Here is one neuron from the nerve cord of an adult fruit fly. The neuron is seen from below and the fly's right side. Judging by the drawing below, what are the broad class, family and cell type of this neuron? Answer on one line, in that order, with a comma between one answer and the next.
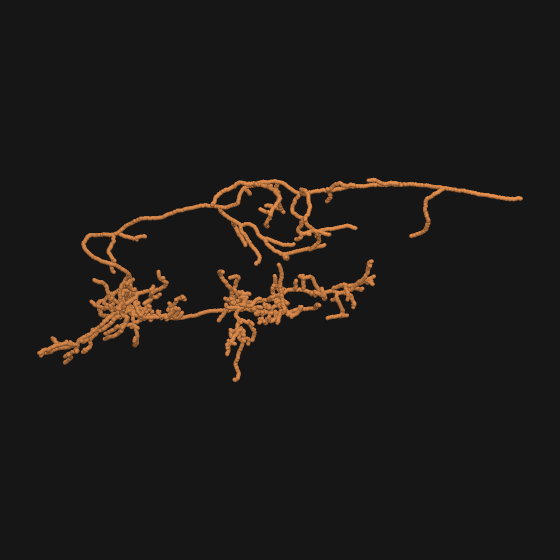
ascending neuron, hemilineage 19B, AN19B028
